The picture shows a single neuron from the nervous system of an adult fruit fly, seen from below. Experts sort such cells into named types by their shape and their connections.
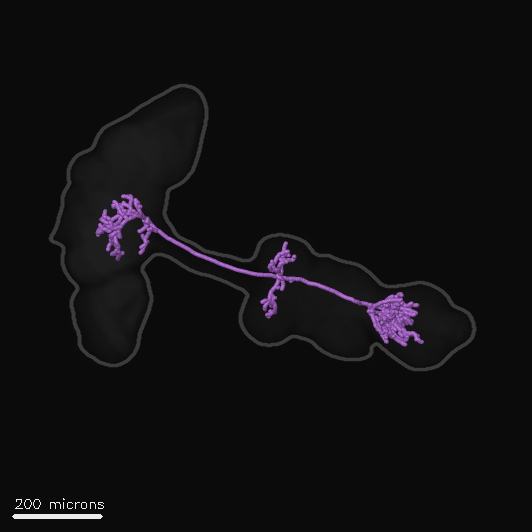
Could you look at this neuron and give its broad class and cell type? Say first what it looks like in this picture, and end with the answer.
It reaches both the brain and the nerve cord, passing through the neck. By the scale bar it is about 750 microns wide in this view. This is an ascending neuron. It is of cell type ANXXX071.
